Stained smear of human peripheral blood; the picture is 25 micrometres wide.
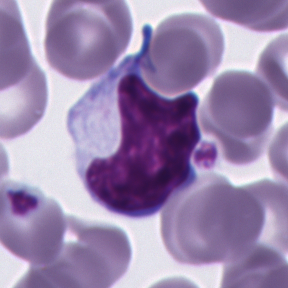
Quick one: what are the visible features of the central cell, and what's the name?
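Look at how the nucleus takes up the right side of the cell, curving around a notch on its upper edge. You won't find any nucleoli in it. The cytoplasm has no distinct granules, just faint wrinkled lines, and a thin tail-like projection runs upward from the top. That's a typical lymphocyte.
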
